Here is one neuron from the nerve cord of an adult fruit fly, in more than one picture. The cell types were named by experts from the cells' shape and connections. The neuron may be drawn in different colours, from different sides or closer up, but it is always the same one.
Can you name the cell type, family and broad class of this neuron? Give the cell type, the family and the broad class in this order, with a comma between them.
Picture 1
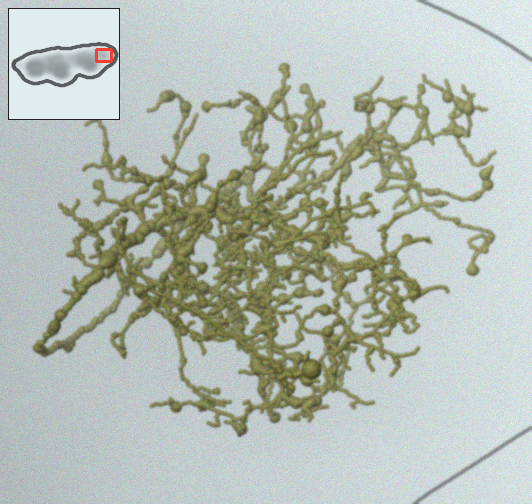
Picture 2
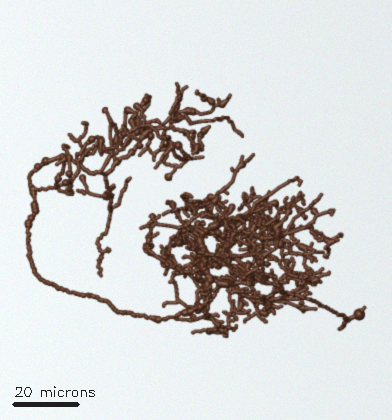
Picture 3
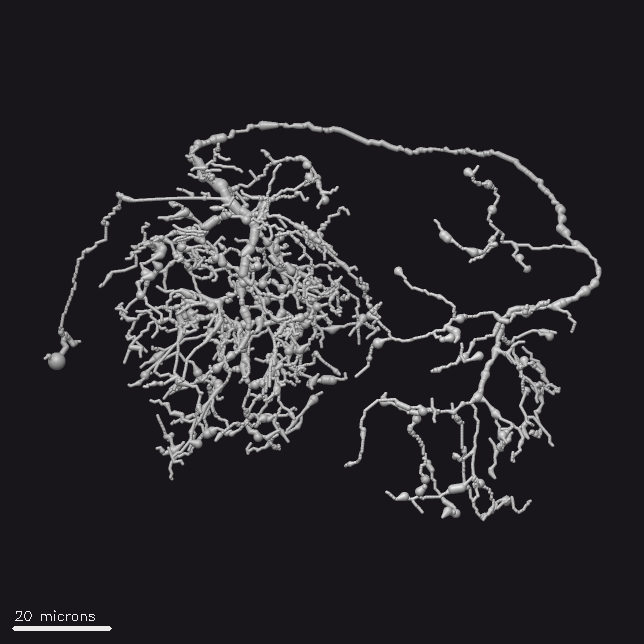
IN01A043, hemilineage 01A, nerve-cord intrinsic neuron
